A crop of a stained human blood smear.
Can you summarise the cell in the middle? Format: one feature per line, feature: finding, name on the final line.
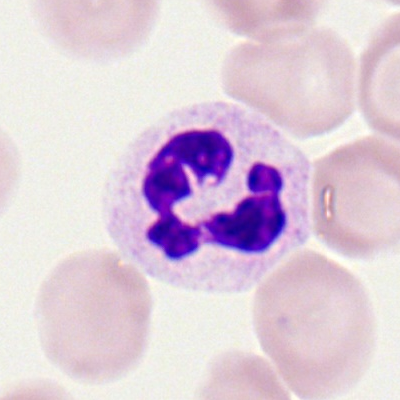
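Shape: round, smooth outline
Nucleus: split into several separate lobes
Nucleoli: none visible
Granules: fine, faint lilac, scattered evenly through the cytoplasm
Cell: segmented neutrophil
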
